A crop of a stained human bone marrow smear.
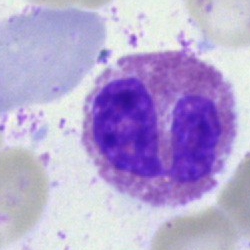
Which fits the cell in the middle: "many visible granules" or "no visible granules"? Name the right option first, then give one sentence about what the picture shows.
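Many visible granules. Fine granules are spread throughout the cytoplasm.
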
